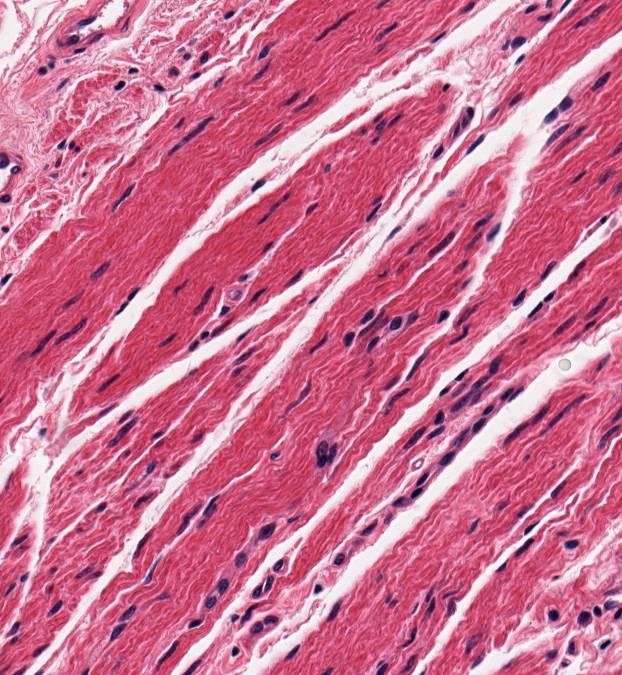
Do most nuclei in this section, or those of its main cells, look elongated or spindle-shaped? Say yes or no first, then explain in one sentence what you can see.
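Yes. The nuclei are elongated and dark purple, with their long axes lying along the fibres.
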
